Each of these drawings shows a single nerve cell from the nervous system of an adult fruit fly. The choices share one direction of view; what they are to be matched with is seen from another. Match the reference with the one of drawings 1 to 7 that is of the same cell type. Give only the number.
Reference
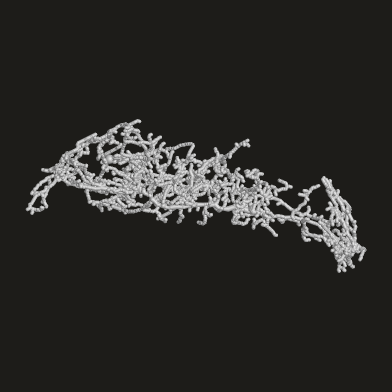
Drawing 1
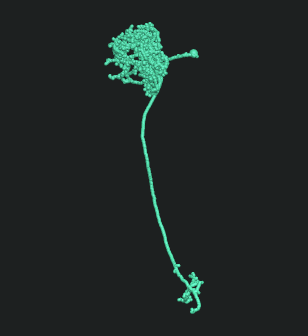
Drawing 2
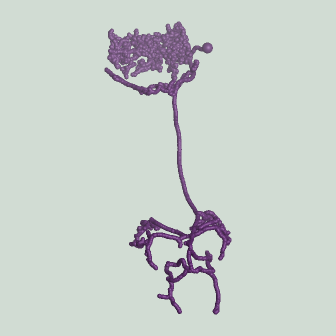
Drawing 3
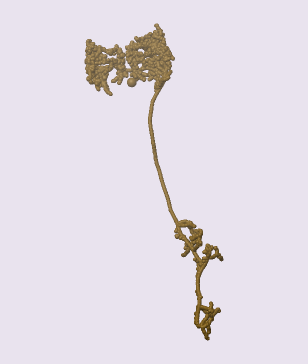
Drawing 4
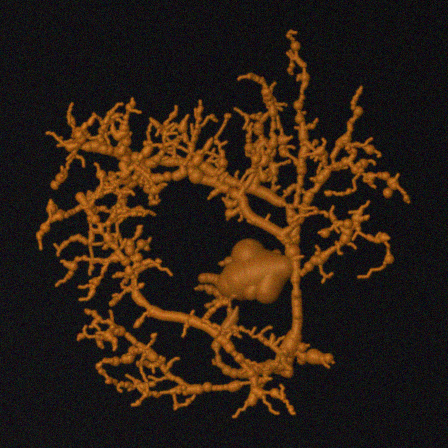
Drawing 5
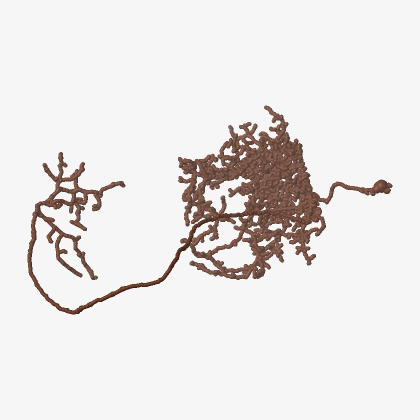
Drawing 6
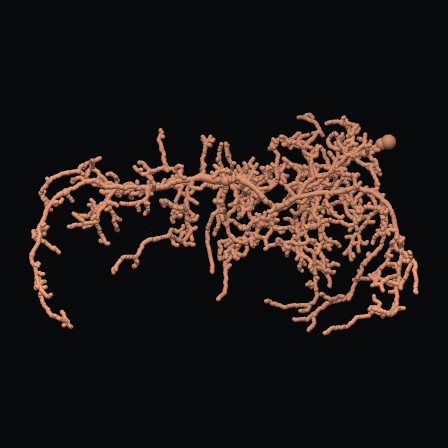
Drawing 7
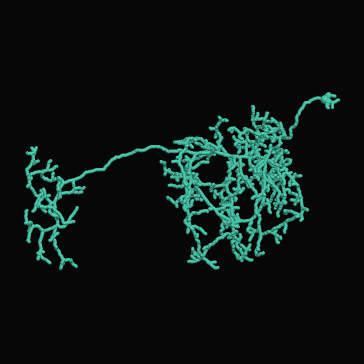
6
